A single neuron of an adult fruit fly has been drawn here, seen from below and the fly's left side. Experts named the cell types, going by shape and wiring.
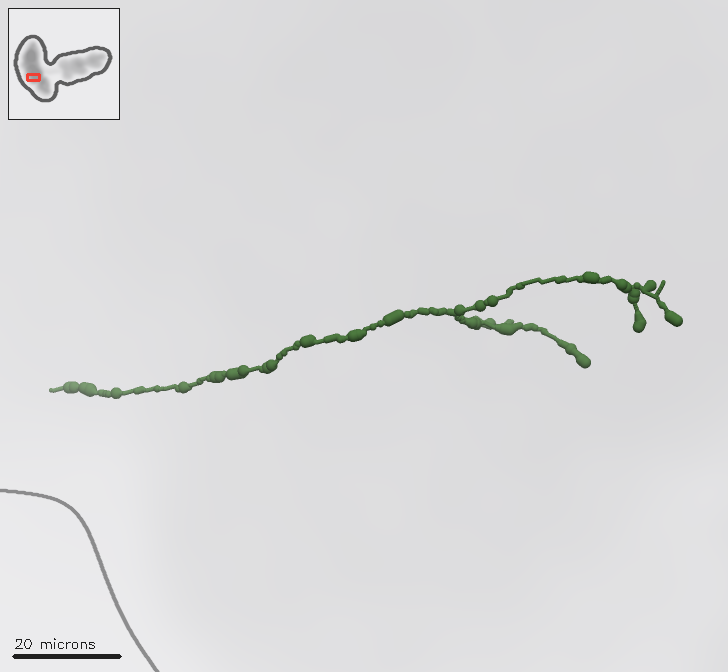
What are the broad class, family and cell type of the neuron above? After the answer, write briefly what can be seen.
Its broad class is sensory neuron entering the brain. Its family is called class mechanosensory. Its cell type is JO-CL. It lies in the brain. The drawing shows no cell body. By the scale bar it is about 120 microns wide in this view.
